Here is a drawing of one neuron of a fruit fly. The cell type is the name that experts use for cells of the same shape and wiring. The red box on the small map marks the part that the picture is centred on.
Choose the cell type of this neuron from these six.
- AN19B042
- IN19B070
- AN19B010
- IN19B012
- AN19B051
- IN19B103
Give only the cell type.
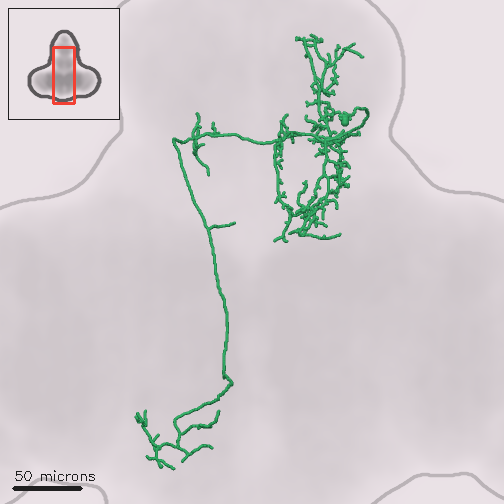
AN19B042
